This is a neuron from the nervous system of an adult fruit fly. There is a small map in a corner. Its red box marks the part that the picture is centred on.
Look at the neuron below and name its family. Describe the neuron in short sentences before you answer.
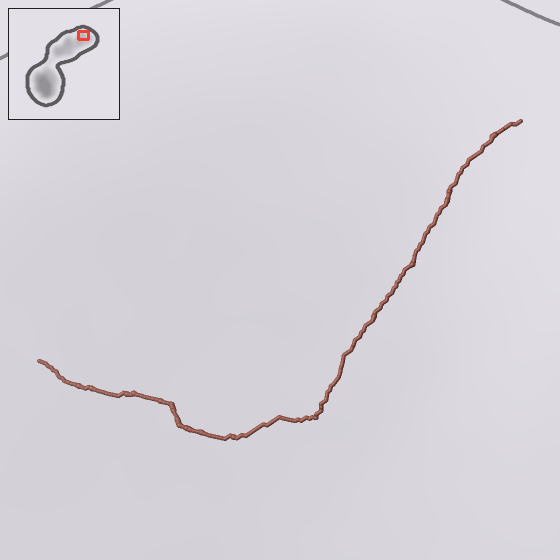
The drawing shows no cell body. There are a dozen or fewer branch ends. Its broad class is sensory neuron entering the nerve cord. The name of its family is class mechanosensory tactile.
